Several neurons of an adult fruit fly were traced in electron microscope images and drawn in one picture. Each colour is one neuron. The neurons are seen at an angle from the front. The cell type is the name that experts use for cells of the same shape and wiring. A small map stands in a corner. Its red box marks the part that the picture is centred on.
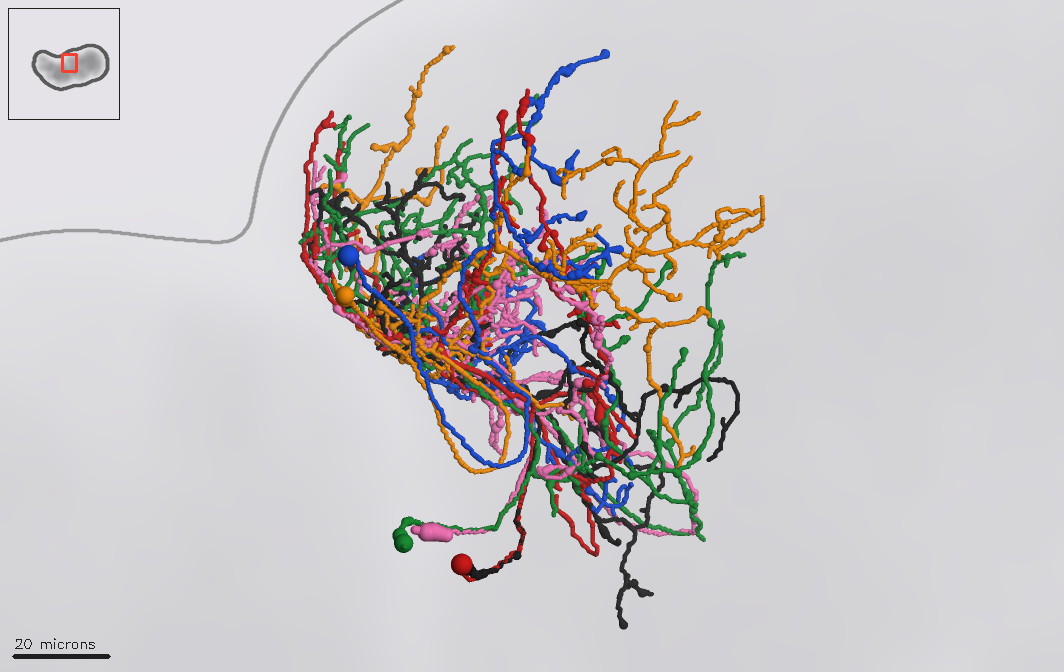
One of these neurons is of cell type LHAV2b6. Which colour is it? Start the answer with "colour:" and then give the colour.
colour: green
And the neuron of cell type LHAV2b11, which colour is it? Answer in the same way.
colour: pink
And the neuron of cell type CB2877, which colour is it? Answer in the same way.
colour: black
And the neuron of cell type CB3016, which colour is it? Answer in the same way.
colour: orange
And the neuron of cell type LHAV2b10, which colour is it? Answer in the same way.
colour: red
